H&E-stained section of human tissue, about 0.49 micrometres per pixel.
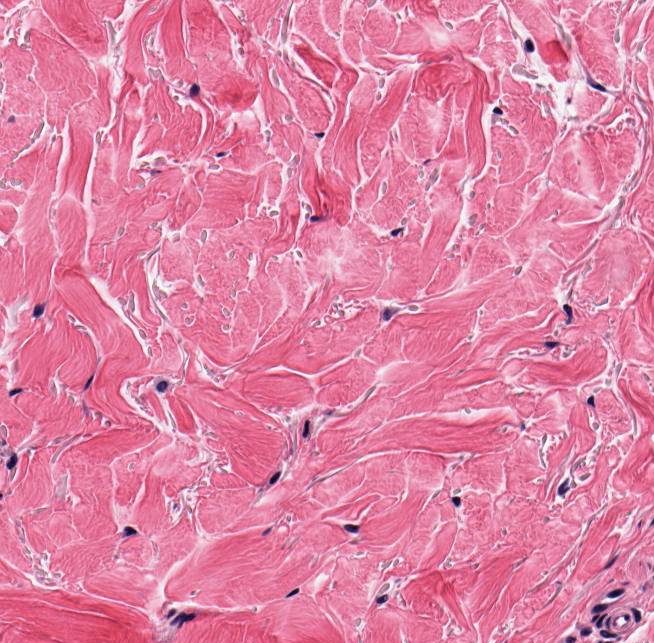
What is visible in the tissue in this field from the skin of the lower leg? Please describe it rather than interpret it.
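First, the fibres: pink bundles fill the whole field, running in many different directions and interlacing. Second, how they are cut: lengthwise bundles look wavy, while cross-cut ones show a finely speckled pink face. Third, spacing: thin white clefts separate the bundles throughout. Last, absences: no epithelium, glands or fat cells.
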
